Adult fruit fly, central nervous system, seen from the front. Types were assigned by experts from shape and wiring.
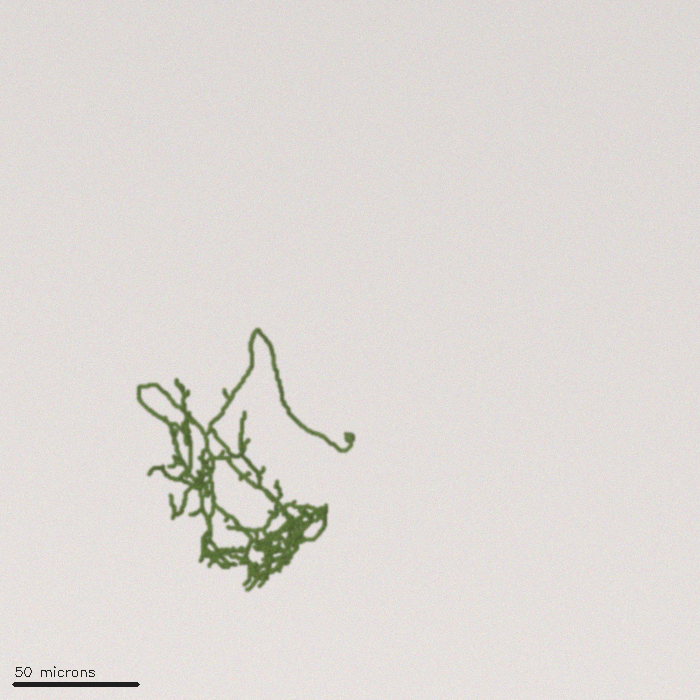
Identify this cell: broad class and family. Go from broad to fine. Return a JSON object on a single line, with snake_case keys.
{"broad_class": "nerve-cord intrinsic neuron", "family": "hemilineage 03A"}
